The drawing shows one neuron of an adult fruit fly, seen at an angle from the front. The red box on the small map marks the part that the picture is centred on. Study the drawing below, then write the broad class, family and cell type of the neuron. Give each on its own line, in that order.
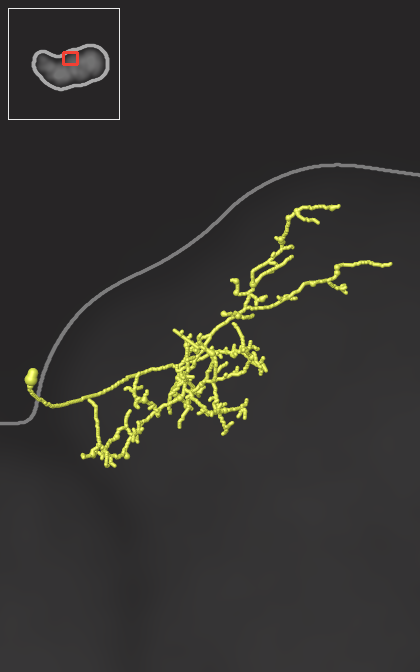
central-brain intrinsic neuron
hemilineage SLPp&v1_posterior
LHPV4c4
